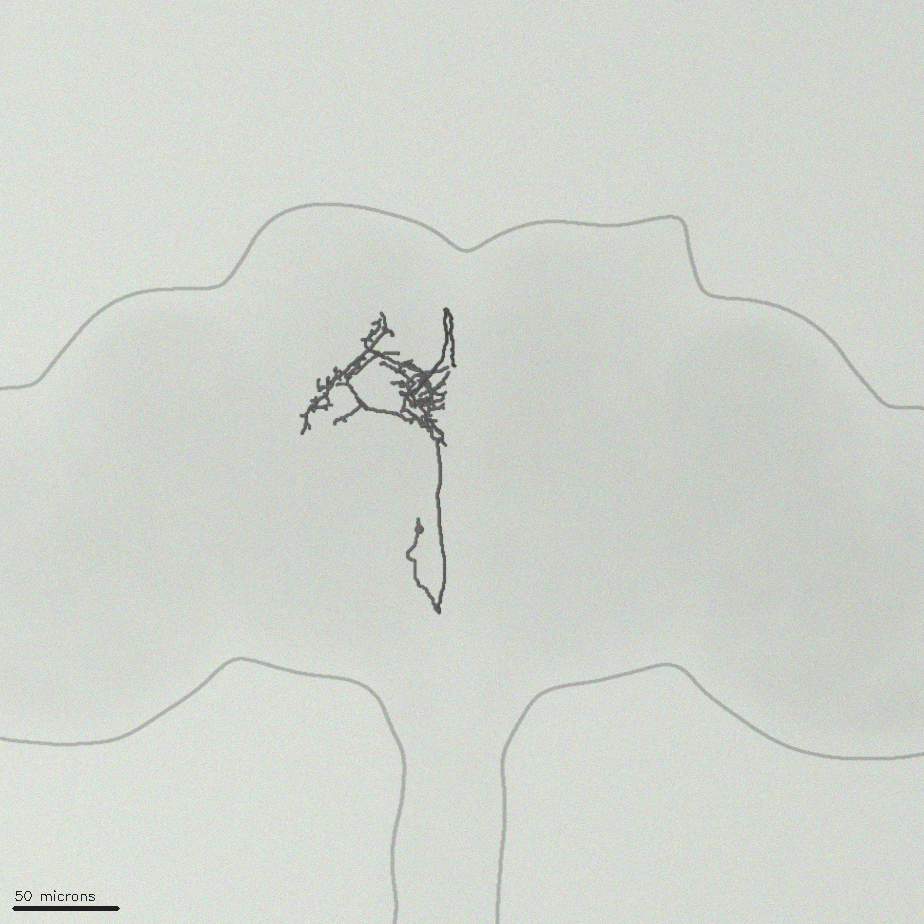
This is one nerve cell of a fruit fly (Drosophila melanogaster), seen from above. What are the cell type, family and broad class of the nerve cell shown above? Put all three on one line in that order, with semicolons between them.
GNG446; hemilineage LB5; central-brain intrinsic neuron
